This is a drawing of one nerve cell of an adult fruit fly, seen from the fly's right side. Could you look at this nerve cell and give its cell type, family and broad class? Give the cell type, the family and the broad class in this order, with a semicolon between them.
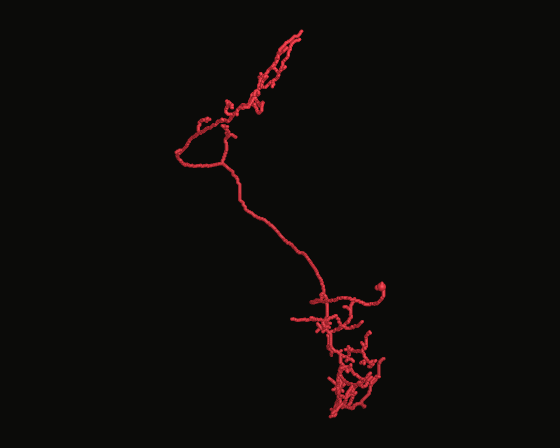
CB4190; hemilineage VESa2; central-brain intrinsic neuron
